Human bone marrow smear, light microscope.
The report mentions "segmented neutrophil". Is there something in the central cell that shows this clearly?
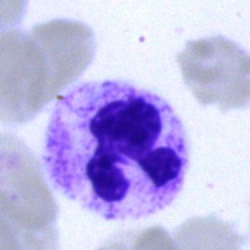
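The chromatin of this cell, dark purple and densely clumped, goes well with a segmented neutrophil.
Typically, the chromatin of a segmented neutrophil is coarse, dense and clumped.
The granules are where the match is weaker: fine purple granules lie scattered throughout the cytoplasm.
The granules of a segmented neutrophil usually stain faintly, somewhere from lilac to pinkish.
Here their colour is purple rather than lilac or pinkish. Beyond that, the cell outline is round and smooth, and pale lilac cytoplasm forms a wide rim around the nucleus.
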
